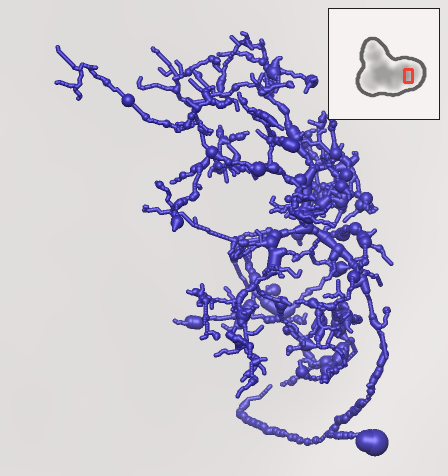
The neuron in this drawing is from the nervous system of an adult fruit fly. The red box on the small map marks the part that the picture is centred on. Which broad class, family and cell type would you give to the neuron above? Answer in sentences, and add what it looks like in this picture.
It is a central-brain intrinsic neuron. The family is hemilineage VLPa1_lateral. It is of cell type AVLP311_a2. The cell body is at the lower right of the picture. As drawn here it is about as wide as it is tall.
